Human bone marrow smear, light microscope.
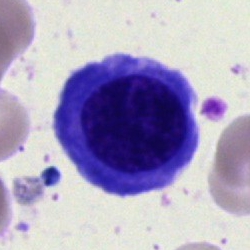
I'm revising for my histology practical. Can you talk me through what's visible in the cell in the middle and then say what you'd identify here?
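Set off-centre, the nucleus is shifted towards the right side of the cell. No distinct nucleolus is visible within it. The cytoplasm is deep blue and shows no visible granules. It is an erythroblast.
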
